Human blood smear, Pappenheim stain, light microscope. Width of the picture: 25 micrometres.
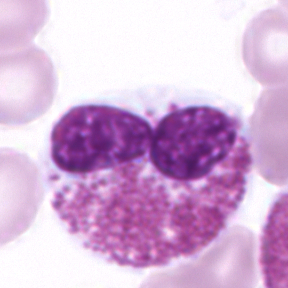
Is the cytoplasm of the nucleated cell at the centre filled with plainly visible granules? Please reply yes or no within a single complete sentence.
Yes, this cell's cytoplasm carries many visible granules.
